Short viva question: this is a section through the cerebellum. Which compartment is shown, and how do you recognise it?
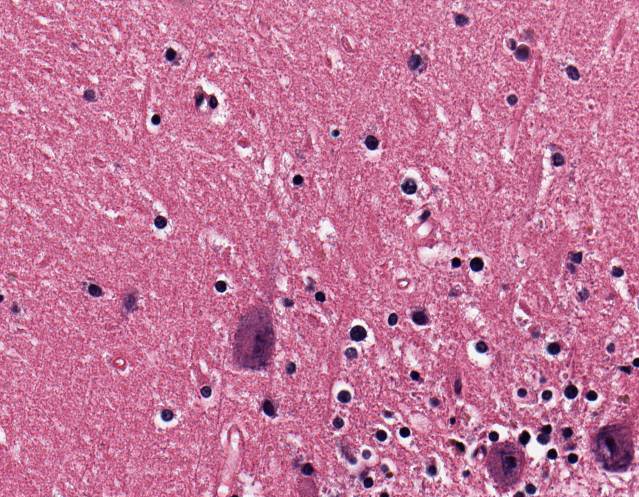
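I'd call this deep cerebellar nucleus. Pink, finely fibrillary neuropil fills the field, and I see no epithelium or glands. Large neurons with purple-staining cytoplasm lie in the lower half, one left of centre, two at the lower right edge. That left one has abundant granular purple cytoplasm, much darker than the pink neuropil.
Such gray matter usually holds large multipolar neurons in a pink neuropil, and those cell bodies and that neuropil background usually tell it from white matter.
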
